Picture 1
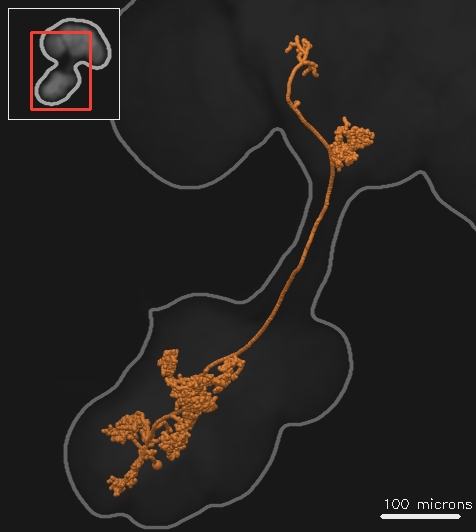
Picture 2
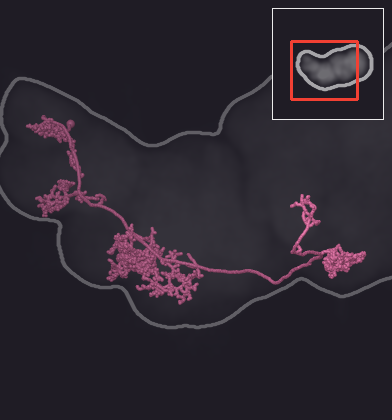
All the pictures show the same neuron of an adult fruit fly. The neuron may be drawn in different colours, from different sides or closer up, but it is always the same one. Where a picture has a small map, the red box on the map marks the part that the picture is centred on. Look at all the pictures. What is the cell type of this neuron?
ANXXX027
